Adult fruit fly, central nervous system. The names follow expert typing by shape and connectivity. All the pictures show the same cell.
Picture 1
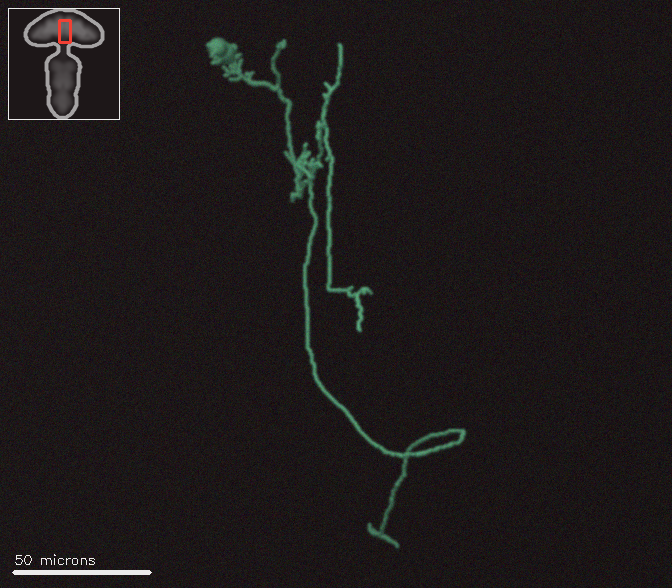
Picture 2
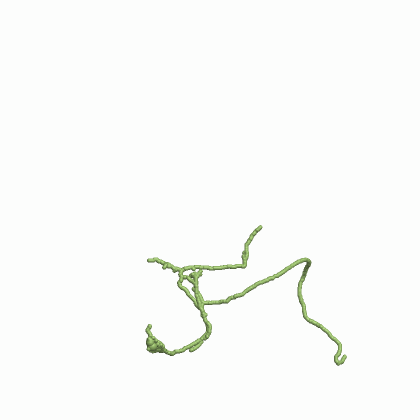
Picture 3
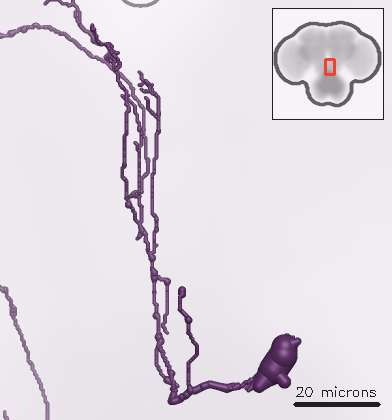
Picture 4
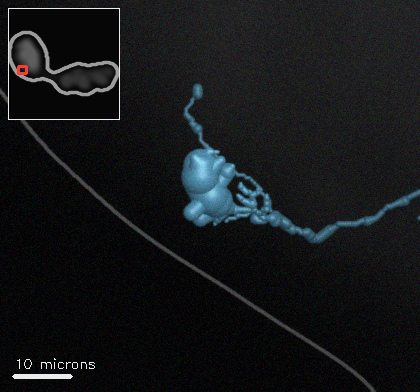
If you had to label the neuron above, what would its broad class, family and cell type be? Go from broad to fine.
efferent neuron of the brain; hemilineage 27X; GNG656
